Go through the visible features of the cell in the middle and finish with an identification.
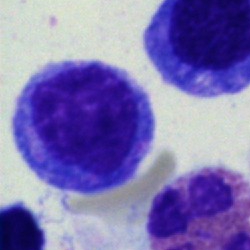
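The outline of this cell is round and smooth. Most of it is taken up by the nucleus, leaving a narrow rim of blue cytoplasm that is widest on the lower-left side. The cell is a blast.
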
